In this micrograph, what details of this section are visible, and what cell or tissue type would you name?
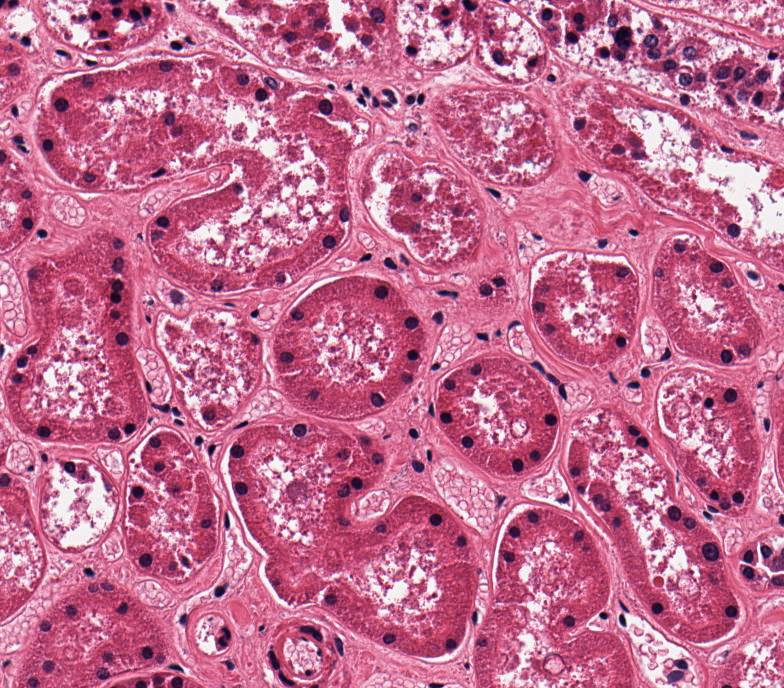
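The field, as far as I can tell, is filled throughout by closely packed tubules, cut in round, oval and elongated profiles. Their lining cells carry abundant granular, deeply eosinophilic cytoplasm, and the round, dark nuclei sit in a single row toward the basal side. Glomeruli? None anywhere in the field. I'd call this renal cortex.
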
